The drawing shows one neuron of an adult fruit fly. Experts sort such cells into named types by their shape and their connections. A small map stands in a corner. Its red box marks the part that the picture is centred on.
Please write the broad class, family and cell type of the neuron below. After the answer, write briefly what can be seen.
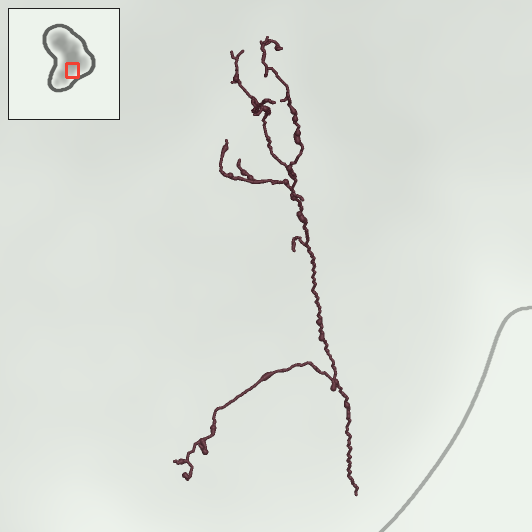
This is a sensory neuron entering the nerve cord. Its family is called class mechanosensory proprioceptive. It is of cell type SNpp44. The drawing shows no cell body. In this view it is taller than it is wide.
